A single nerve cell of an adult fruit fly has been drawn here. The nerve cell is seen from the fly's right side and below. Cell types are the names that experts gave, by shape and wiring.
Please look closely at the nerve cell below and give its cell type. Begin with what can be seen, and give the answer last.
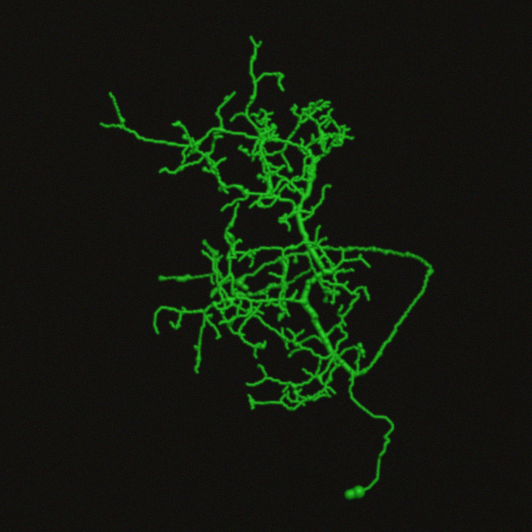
As drawn here it is taller than it is wide. This is a nerve-cord intrinsic neuron. The cell type is IN06B063.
